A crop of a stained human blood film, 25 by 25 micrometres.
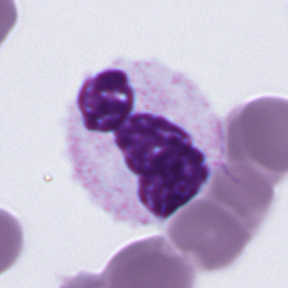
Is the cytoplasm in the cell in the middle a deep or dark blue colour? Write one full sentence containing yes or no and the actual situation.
No, neither blue nor grey is found in its cytoplasm, which is pink, salmon or almost colourless.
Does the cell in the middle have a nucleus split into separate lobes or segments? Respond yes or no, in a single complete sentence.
Yes, the nucleus is formed of separate segments rather than one mass.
